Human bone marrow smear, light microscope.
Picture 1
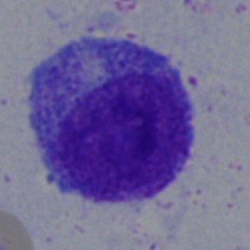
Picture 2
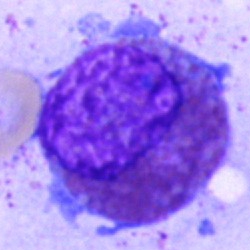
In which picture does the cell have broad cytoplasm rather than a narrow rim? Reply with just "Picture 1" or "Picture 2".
Picture 2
